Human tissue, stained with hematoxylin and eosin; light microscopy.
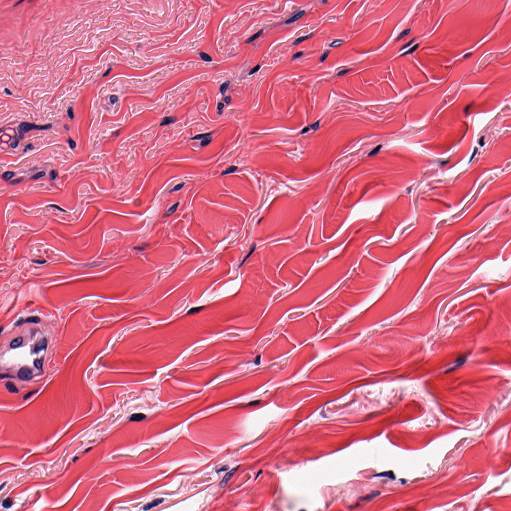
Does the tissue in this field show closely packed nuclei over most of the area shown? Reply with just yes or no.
No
